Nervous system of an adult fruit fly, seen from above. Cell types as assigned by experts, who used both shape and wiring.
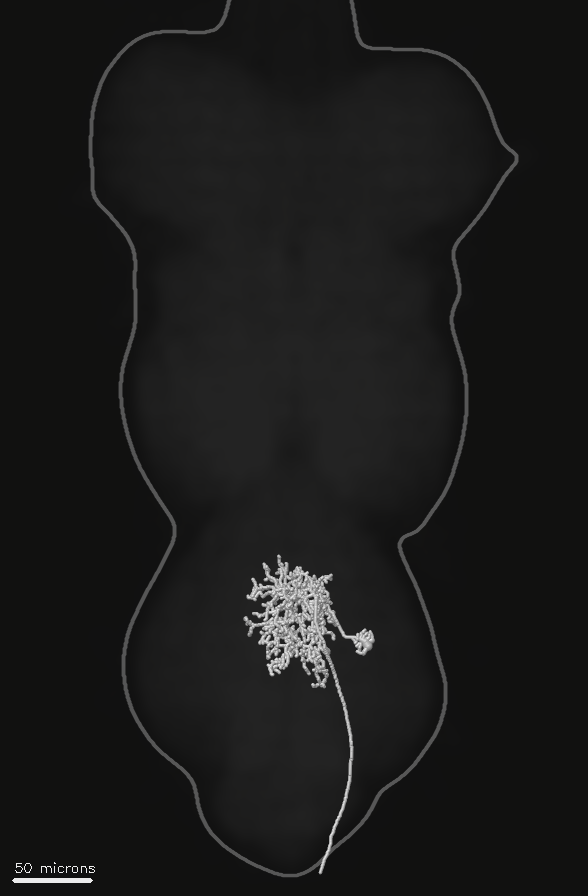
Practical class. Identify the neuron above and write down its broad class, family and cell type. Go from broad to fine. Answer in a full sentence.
A motor neuron of the nerve cord of the MNad family, type MNad56.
